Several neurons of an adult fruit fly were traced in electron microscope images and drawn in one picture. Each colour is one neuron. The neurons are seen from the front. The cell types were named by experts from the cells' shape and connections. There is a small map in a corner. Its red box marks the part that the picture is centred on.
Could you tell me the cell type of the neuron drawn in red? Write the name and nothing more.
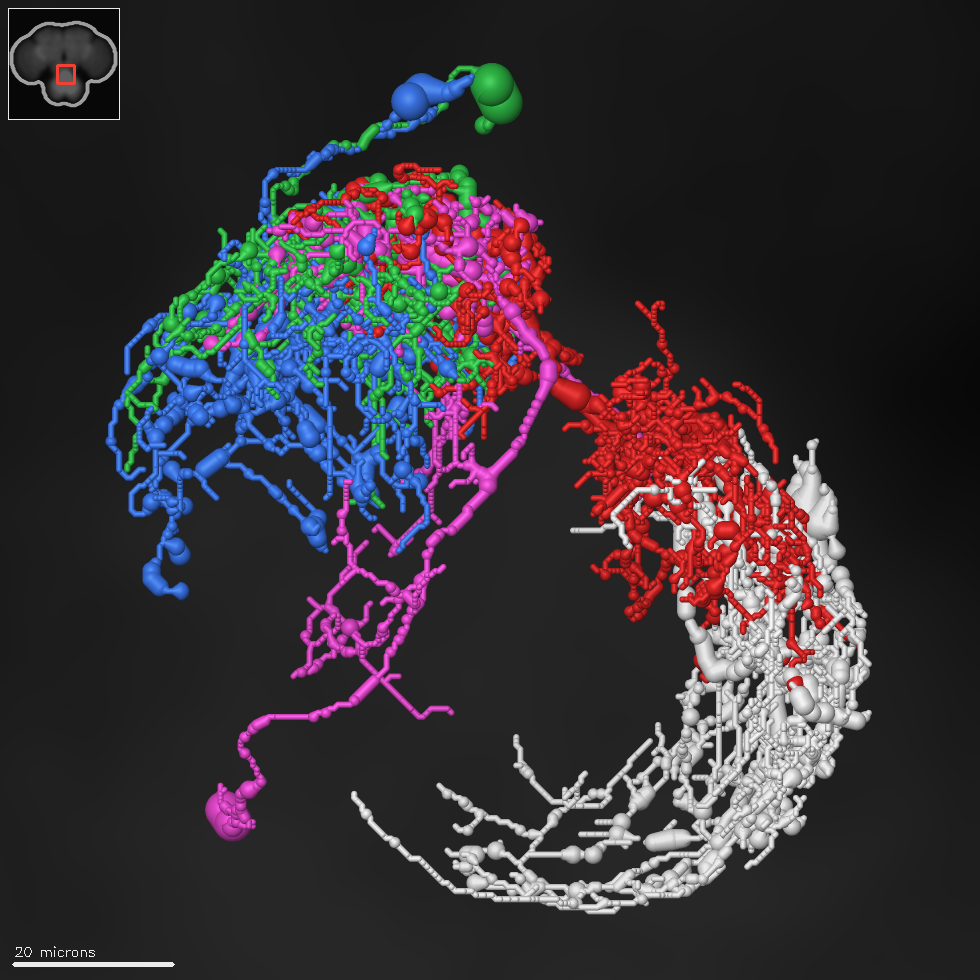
INXXX188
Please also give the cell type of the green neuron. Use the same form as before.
INXXX309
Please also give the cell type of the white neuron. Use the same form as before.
INXXX271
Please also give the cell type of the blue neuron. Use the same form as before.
INXXX303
